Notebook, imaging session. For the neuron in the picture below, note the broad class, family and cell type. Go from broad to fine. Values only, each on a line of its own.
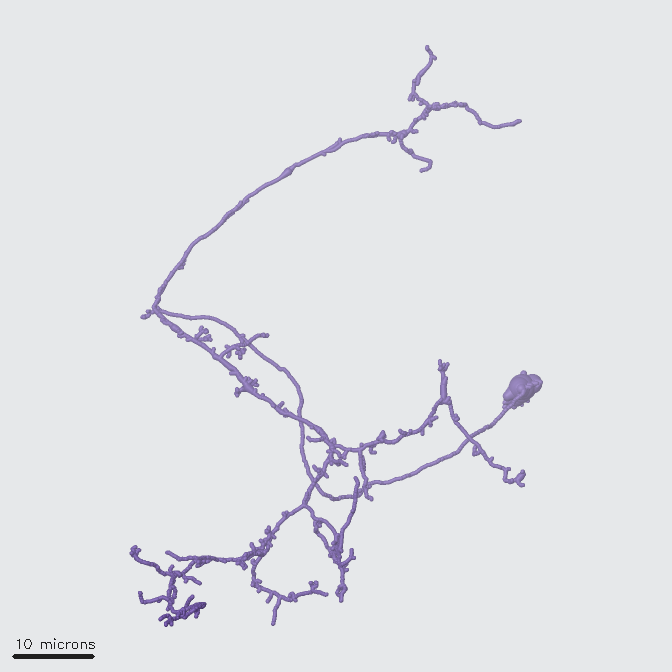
nerve-cord intrinsic neuron
hemilineage 13A
IN13A067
